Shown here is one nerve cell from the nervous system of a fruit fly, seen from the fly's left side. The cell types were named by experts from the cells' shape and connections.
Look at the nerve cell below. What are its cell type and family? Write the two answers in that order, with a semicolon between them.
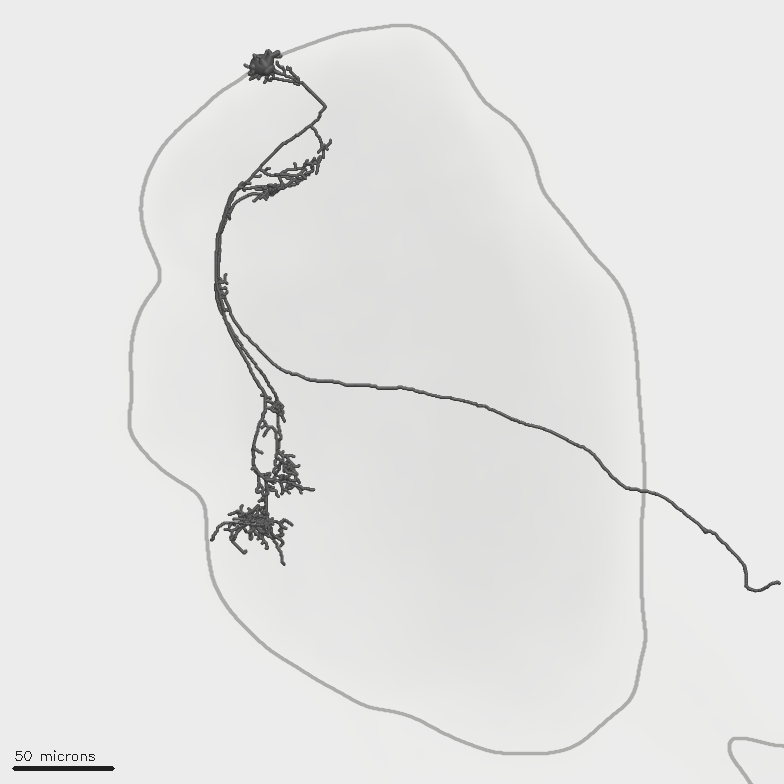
DH44; DH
